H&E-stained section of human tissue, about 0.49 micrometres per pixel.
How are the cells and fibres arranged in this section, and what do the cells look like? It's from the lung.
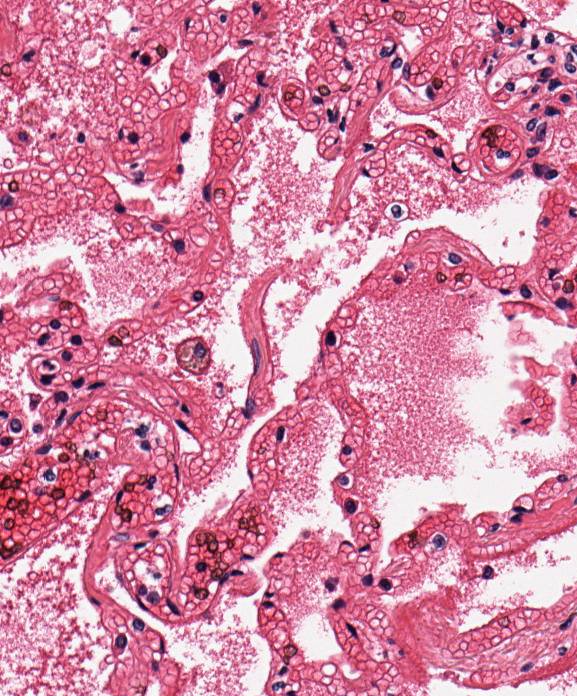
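Thin, winding septa branch across the field, dividing it into irregular spaces. Pale pink, finely granular material fills most of these spaces. Small, dark, oval nuclei lie along the septa. White clefts part the granular material from the edges of several septa.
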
